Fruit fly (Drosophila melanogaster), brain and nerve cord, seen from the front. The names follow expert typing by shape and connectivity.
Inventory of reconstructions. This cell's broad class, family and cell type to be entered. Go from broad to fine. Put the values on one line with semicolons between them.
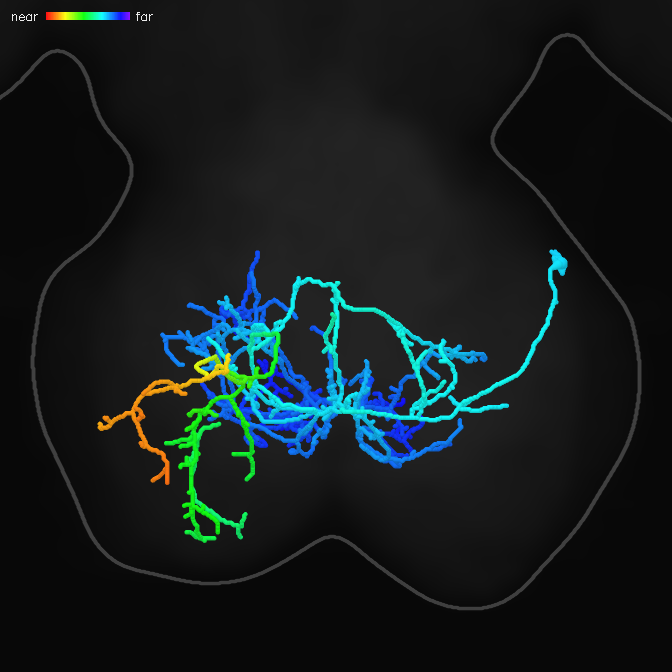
nerve-cord intrinsic neuron; hemilineage 09B; IN09B006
